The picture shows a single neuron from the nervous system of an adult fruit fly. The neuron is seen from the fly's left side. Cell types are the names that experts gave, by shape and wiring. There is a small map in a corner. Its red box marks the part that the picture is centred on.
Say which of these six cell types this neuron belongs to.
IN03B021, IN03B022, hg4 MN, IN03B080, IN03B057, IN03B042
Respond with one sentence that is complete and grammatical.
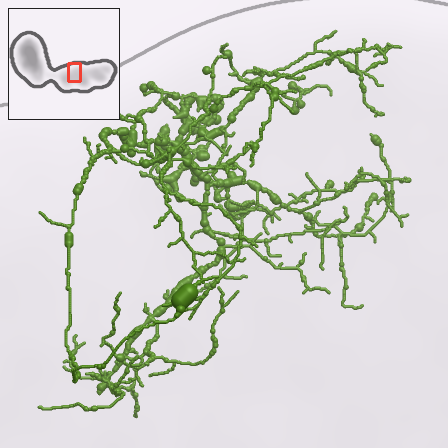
For this neuron, the cell type is IN03B057.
